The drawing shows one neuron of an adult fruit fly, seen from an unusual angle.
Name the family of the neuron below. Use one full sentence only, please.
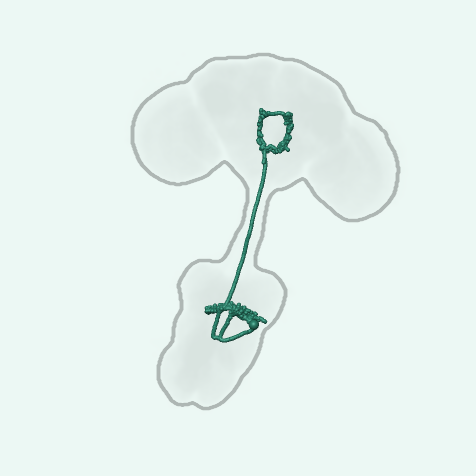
The neuron is sorted into family hemilineage 09B.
